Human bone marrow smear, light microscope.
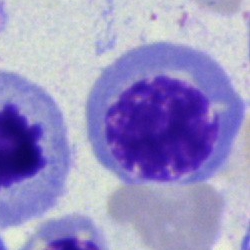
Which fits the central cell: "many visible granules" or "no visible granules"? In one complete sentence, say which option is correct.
There is no granule to be seen in the cytoplasm of this cell.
